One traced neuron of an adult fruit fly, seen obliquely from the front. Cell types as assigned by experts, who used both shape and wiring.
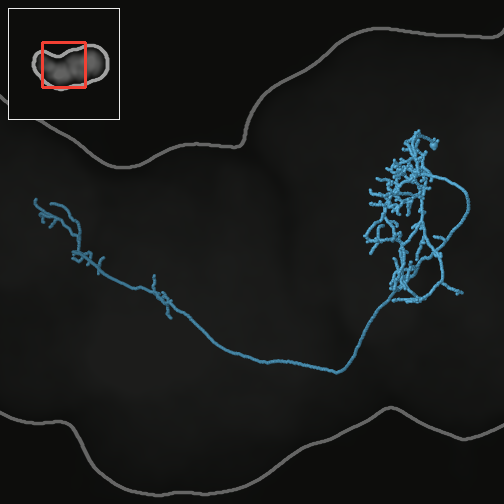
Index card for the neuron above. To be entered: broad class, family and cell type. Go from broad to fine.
descending neuron; hemilineage PSp2; DNp16_b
